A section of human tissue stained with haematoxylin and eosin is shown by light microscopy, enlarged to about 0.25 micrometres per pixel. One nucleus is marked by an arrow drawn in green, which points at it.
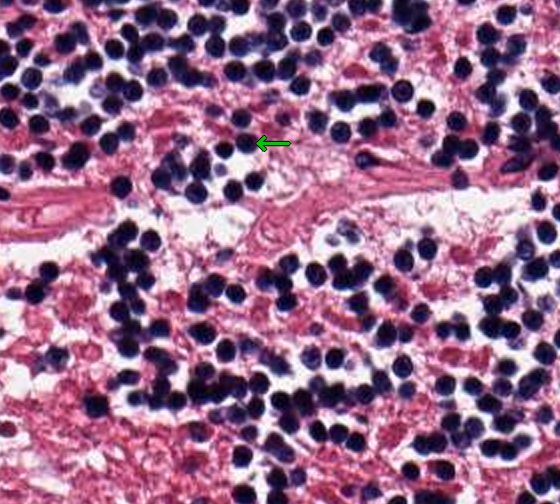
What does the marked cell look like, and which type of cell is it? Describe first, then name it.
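The nucleus is about the same size as the neighbouring dark round nuclei. Almost no cytoplasm is visible; the nucleus sits in a small pale, clear space rather than a pink rim of cell body. It lies in a loose group of similar closely spaced round dark nuclei, with pink fibrillar material between and beside the group. It is a cerebellar granule cell.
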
